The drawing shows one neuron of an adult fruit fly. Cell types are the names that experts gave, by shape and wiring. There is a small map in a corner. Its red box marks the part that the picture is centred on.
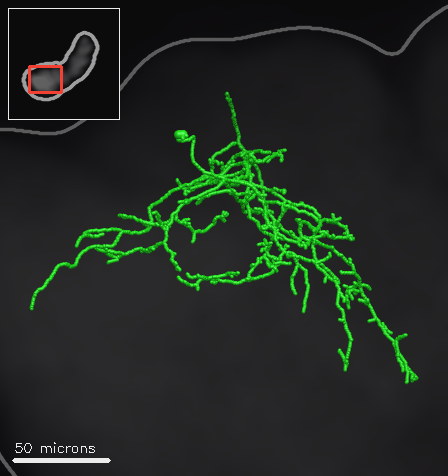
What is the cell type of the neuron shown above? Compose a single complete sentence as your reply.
The cell type of this neuron is CB3044.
